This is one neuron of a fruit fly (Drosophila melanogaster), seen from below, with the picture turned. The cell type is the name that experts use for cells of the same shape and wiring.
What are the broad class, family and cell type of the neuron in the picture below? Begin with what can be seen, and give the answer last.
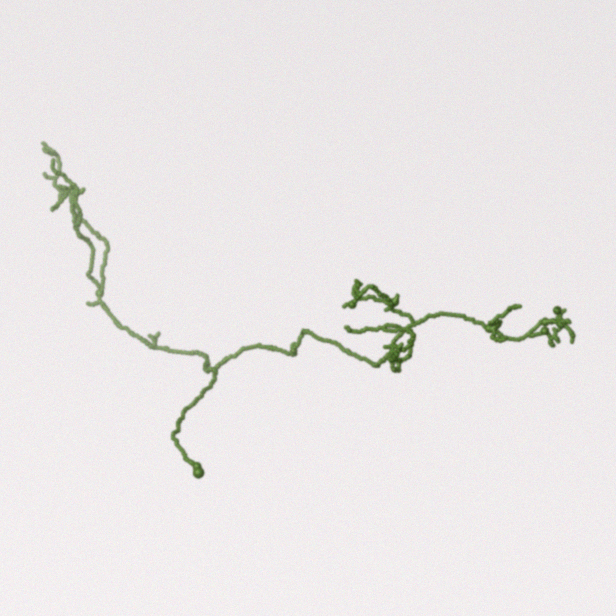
As drawn here it is wider than it is tall. This is a central-brain intrinsic neuron. The name of its family is class DAN. The cell type is PAM04.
